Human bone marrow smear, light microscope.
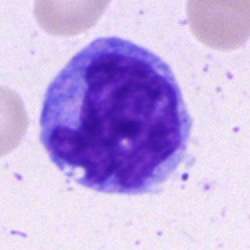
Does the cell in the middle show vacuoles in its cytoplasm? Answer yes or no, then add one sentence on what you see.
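Yes. A few small clear spots lie in the cytoplasm near the lower-left edge of the cell.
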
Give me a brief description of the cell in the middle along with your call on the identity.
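This cell's outline is roughly round, with a few slightly flattened, angular stretches. Its nucleus fills most of the cell, and the cytoplasmic rim is widest on the left. The chromatin looks mottled purple, streaked lighter and darker, not uniformly dense. A few small clear spots sit in the cytoplasm near the lower-left edge. I'd call it a monocyte.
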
